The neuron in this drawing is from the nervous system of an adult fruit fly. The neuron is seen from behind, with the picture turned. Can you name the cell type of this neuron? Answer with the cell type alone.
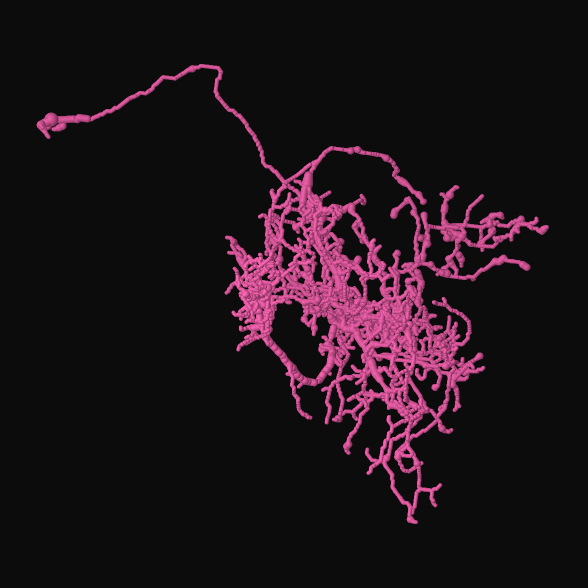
AVLP370_a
